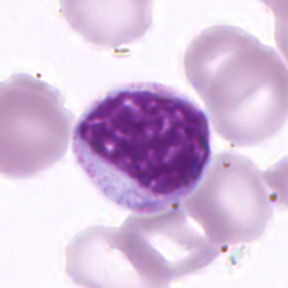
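Metamyelocyte in the middle of this blood smear. Its nucleus is pushed off-centre toward the upper right, and I can't make out any nucleoli in it. Fine pink-purple granules are scattered through the cytoplasm, with no vacuoles anywhere.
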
